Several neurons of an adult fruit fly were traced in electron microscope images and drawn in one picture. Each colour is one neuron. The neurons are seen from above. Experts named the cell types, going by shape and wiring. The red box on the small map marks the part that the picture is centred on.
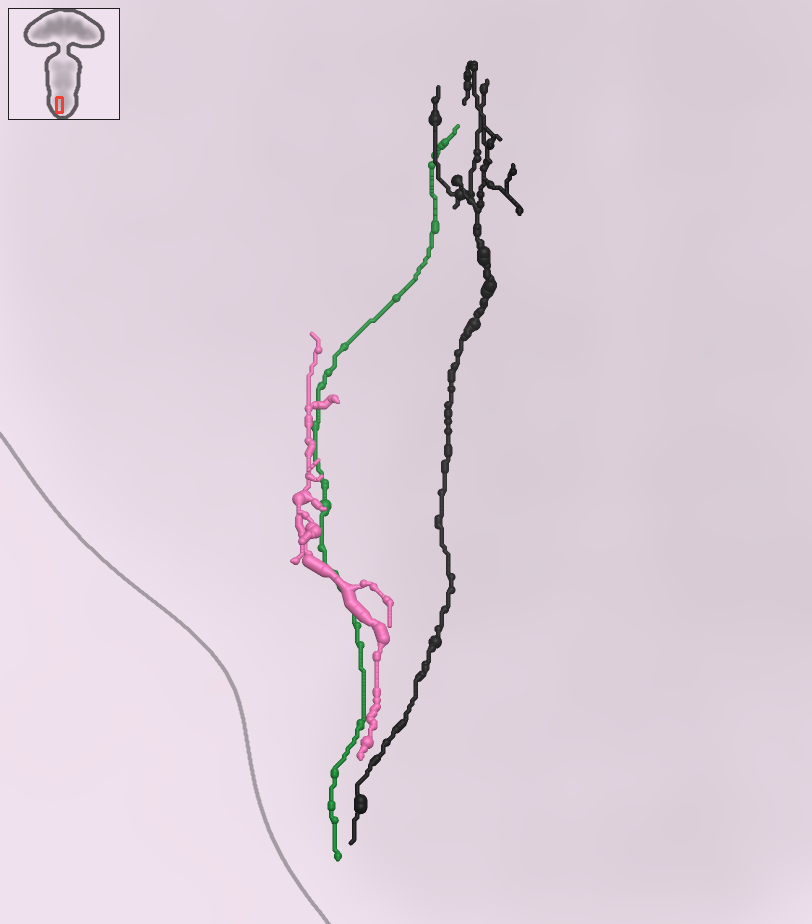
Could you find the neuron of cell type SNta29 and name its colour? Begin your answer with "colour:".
colour: black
